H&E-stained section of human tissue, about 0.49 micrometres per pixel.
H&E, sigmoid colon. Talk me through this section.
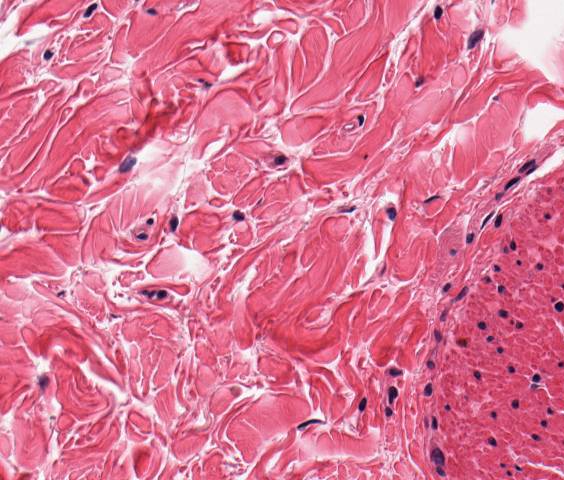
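On orientation, pink fibres in the left and centre are cut in many directions, lengthwise and across, with no single alignment. Fibres in the loose region stain a strong, bright pink with eosin. Its few dark nuclei sit at fibre edges, not centres. The compact lower right has many small round dark nuclei evenly scattered through pink.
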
